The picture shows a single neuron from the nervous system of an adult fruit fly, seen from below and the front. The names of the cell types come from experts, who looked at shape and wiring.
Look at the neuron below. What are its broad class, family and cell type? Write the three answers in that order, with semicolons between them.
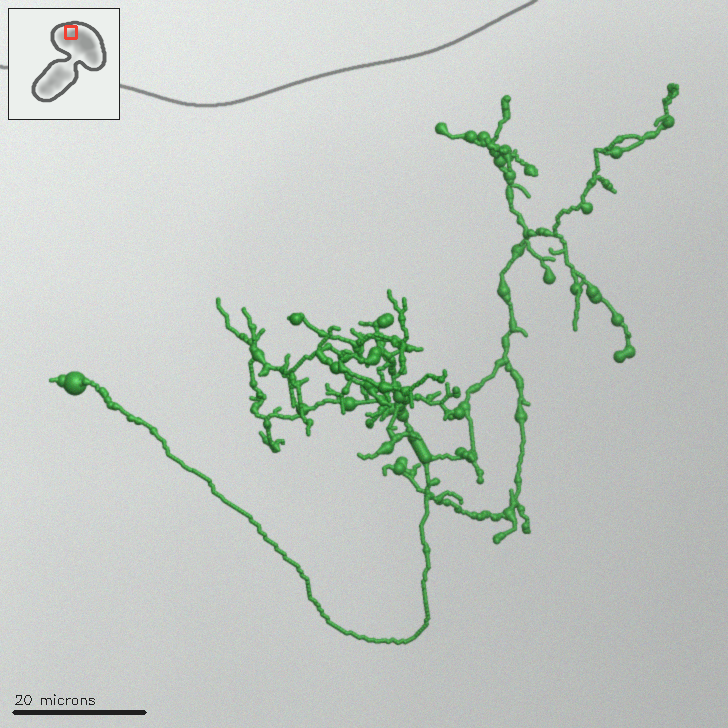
central-brain intrinsic neuron; hemilineage SLPp&v1_posterior; LHPV4b2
